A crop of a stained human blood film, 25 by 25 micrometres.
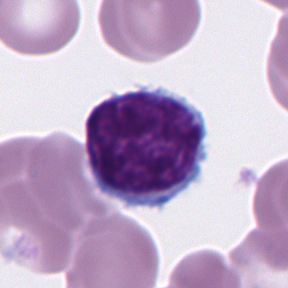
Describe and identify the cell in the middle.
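Fine, hair-like projections fringe the cell margin, most clearly along the lower and right sides. The nucleus is roughly round, without notch or indentation, and no nucleolus is visible in it. The cytoplasm contains no visible granules. The cell is a typical lymphocyte.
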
